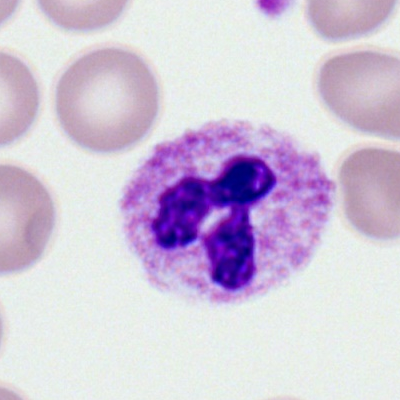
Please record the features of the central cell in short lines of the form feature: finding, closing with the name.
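Outline: roughly round
Chromatin: dark purple, coarsely clumped
Cytoplasm: pale pink, on all sides of nucleus
Granules: fine, lilac-pink, filling cytoplasm
Name: segmented neutrophil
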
